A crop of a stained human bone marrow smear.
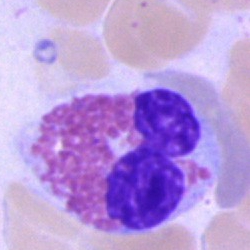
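Eosinophil, the central cell in a stained human bone marrow smear. Its nucleus lies toward the right side of the cell, and the dense chromatin stains dark purple. The granules are of fairly even size, and a few also lie to the right of the lower lobe, between it and the cell edge.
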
